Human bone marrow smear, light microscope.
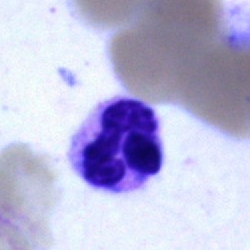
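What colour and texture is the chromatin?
Dark purple, densely clumped.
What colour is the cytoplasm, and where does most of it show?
Pale pinkish-lilac, showing most widely on the left side of the cell.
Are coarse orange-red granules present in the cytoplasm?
No, none are seen.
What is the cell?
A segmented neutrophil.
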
